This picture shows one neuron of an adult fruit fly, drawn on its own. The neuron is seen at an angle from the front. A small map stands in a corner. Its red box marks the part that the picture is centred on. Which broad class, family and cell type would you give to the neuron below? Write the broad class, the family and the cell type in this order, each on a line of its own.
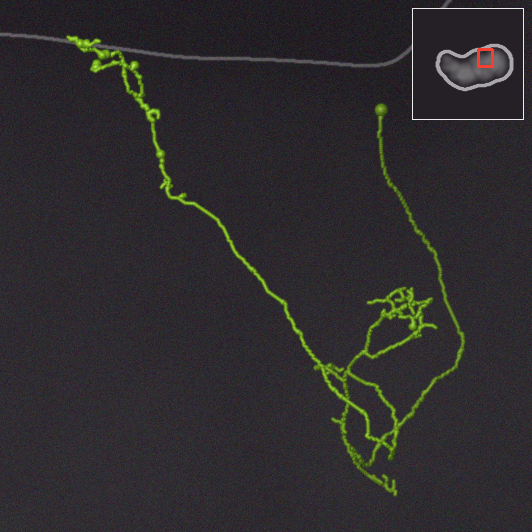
central-brain intrinsic neuron
class CX
FS4A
